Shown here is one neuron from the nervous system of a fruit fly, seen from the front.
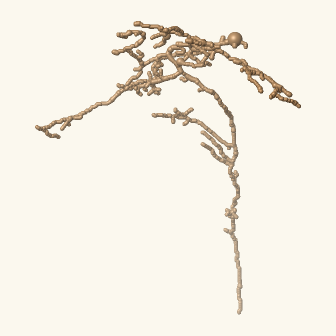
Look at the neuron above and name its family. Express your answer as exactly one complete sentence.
This neuron belongs to the family hemilineage LHd2.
